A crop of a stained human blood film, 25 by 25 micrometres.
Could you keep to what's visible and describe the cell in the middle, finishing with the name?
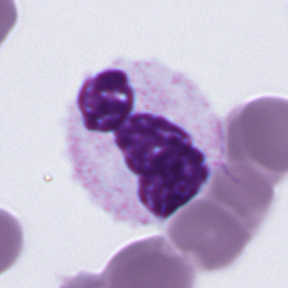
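No nucleoli visible in the nucleus. Cytoplasm very pale pink, with fine pink-red granules scattered throughout. No cytoplasmic vacuoles. Segmented neutrophil.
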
